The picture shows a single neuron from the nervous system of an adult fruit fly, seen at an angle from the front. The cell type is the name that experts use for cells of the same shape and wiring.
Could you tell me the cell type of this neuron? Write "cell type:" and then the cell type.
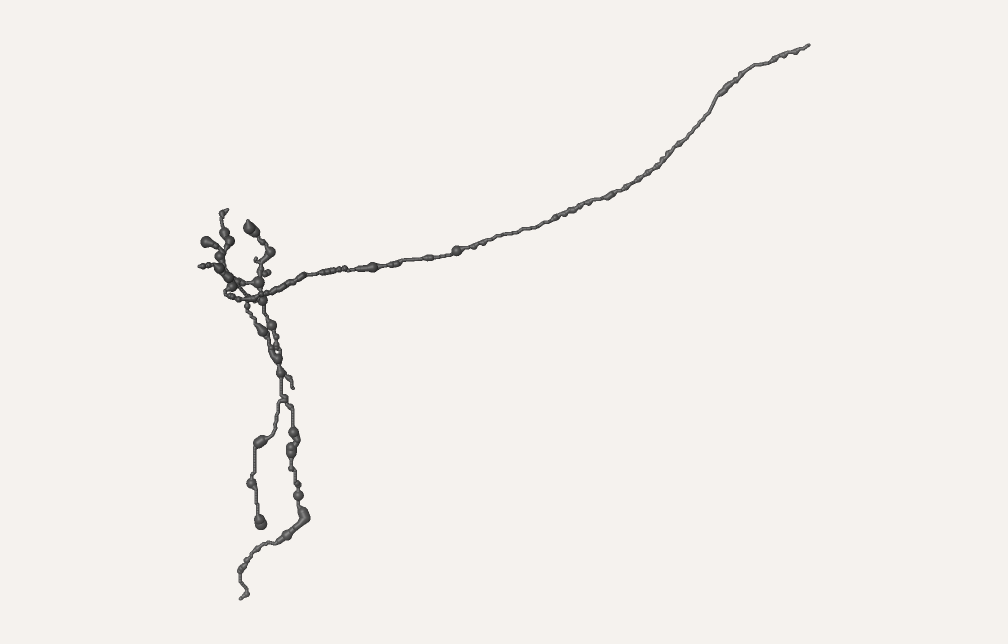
cell type: SNta03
